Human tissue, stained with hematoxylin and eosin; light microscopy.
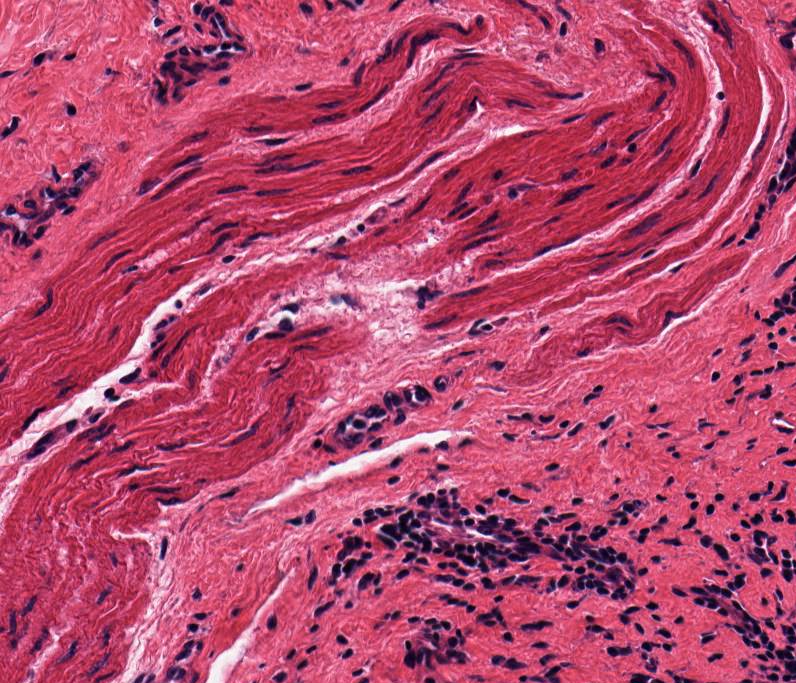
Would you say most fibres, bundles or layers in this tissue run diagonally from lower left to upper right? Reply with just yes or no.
Yes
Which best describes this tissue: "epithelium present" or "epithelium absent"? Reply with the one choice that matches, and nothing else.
Epithelium absent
